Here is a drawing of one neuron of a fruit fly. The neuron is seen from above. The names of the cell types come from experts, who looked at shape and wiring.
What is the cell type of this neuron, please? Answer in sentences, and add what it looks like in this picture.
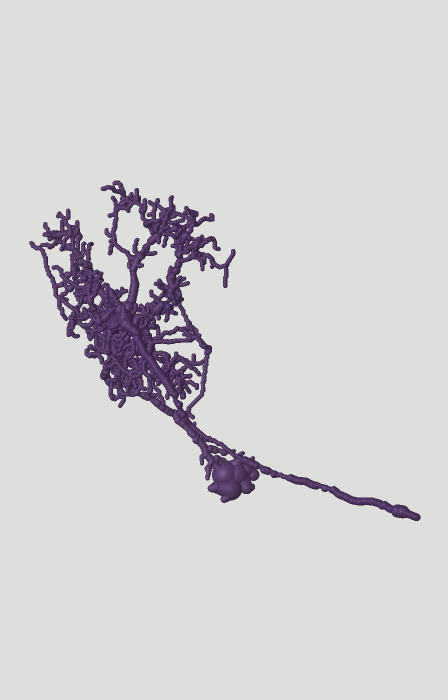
The cell type is MNad10. Its broad class is motor neuron of the nerve cord. As drawn here it is about as wide as it is tall.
